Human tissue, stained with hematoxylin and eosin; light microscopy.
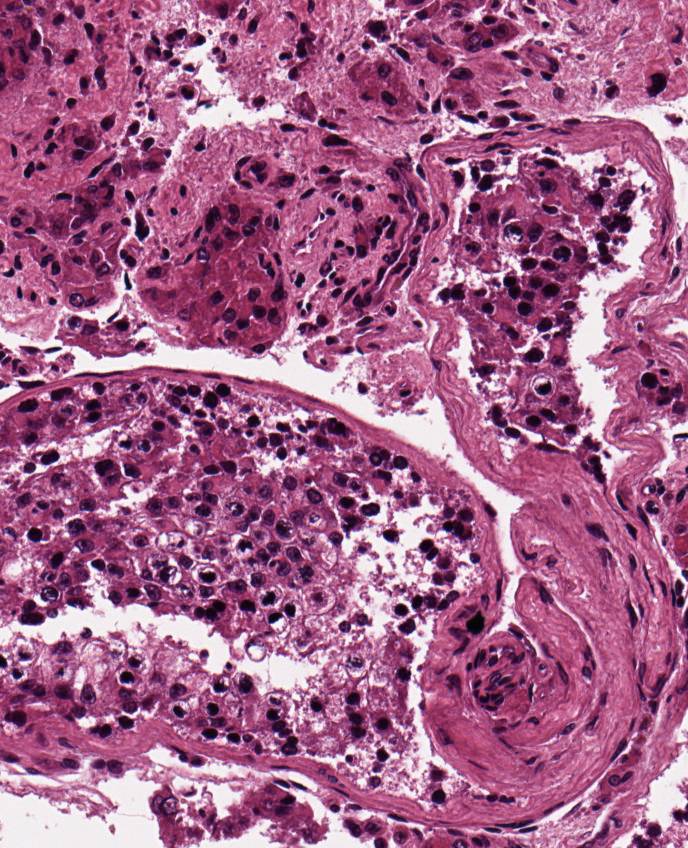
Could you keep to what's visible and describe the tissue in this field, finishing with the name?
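A thin band of pink wavy fibrous tissue with flattened spindle-shaped nuclei outlines the tubular units. Many cells in the lower left tubule are round, with pale cytoplasm and round nuclei, some with a clear perinuclear halo. Numerous small, dark, condensed round nuclei are scattered among the larger cells. At lower right, a thick-walled vessel with concentric layers of spindle cells surrounds a small narrow lumen. This is testis.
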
